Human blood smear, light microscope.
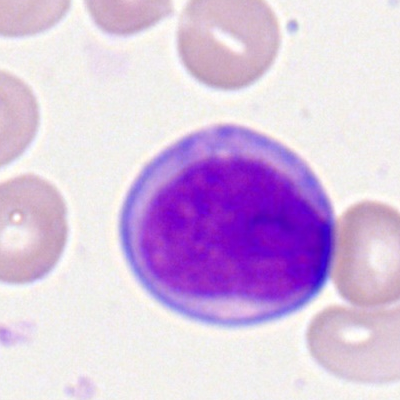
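Myeloblast, the central cell of a stained blood smear. The nucleus fills most of the cell and reaches its edge on the right. The chromatin is deep purple, mottled with paler patches. A scant rim of pale blue cytoplasm remains, deeper blue at its outer edge than in its inner part.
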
